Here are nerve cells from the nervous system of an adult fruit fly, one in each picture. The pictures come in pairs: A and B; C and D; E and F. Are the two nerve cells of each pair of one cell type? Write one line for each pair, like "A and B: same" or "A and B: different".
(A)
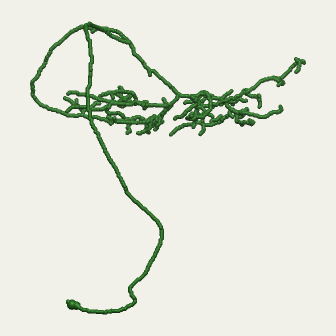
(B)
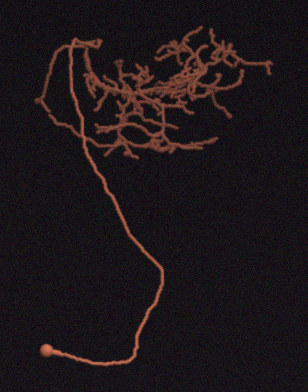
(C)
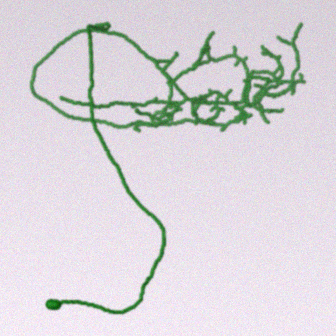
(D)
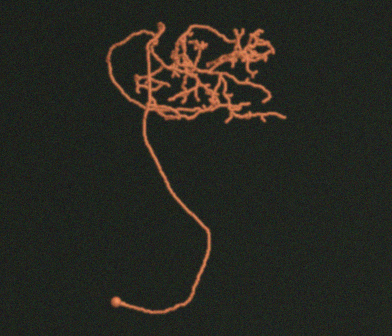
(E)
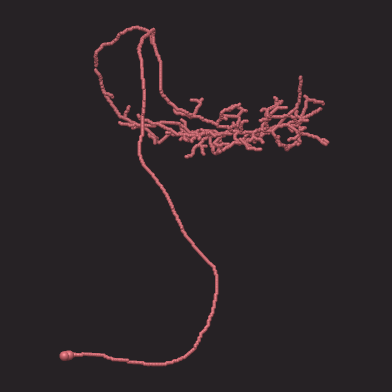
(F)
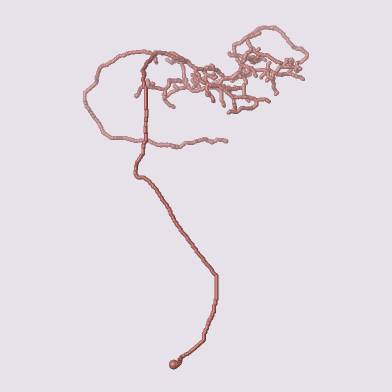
A and B: same
C and D: same
E and F: different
